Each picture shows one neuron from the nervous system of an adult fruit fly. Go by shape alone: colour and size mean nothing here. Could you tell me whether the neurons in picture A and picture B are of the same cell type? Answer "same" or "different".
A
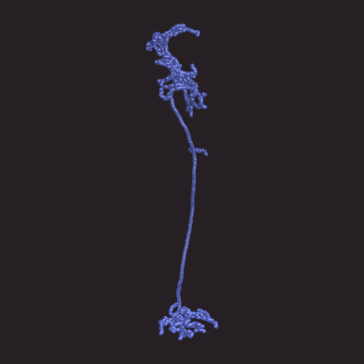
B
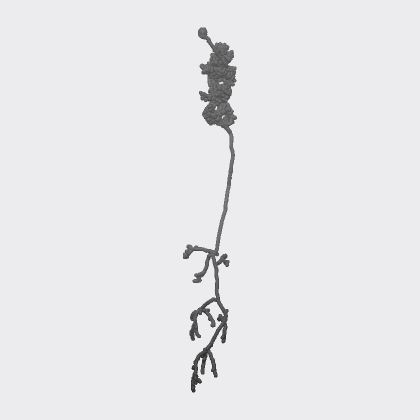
different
